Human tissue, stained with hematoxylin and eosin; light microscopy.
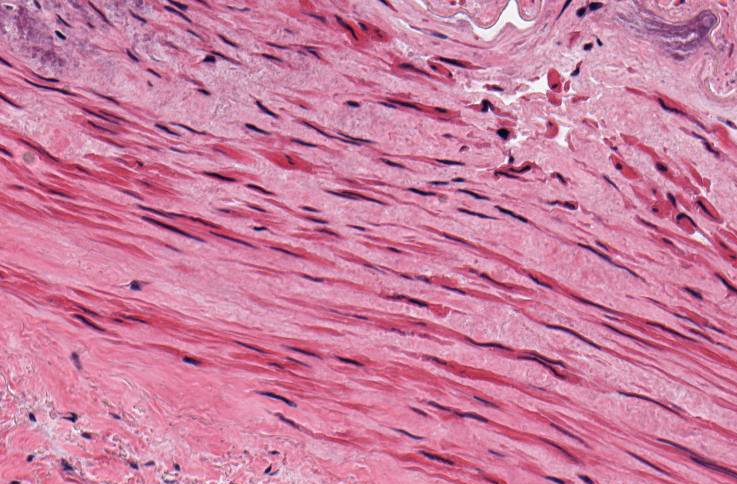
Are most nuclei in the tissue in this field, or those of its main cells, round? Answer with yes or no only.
No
